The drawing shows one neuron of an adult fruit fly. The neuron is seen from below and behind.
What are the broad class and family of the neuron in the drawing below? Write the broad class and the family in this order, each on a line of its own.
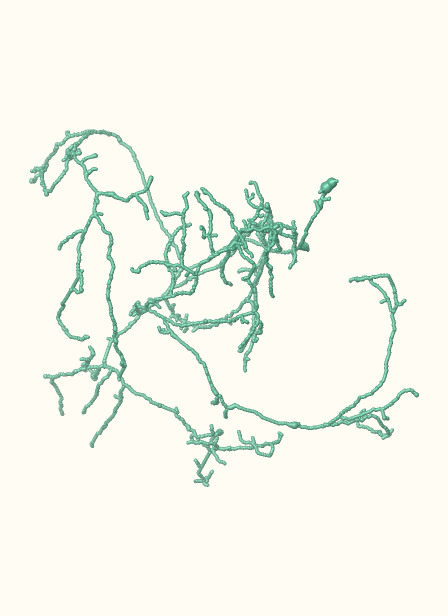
nerve-cord intrinsic neuron
hemilineage 04B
